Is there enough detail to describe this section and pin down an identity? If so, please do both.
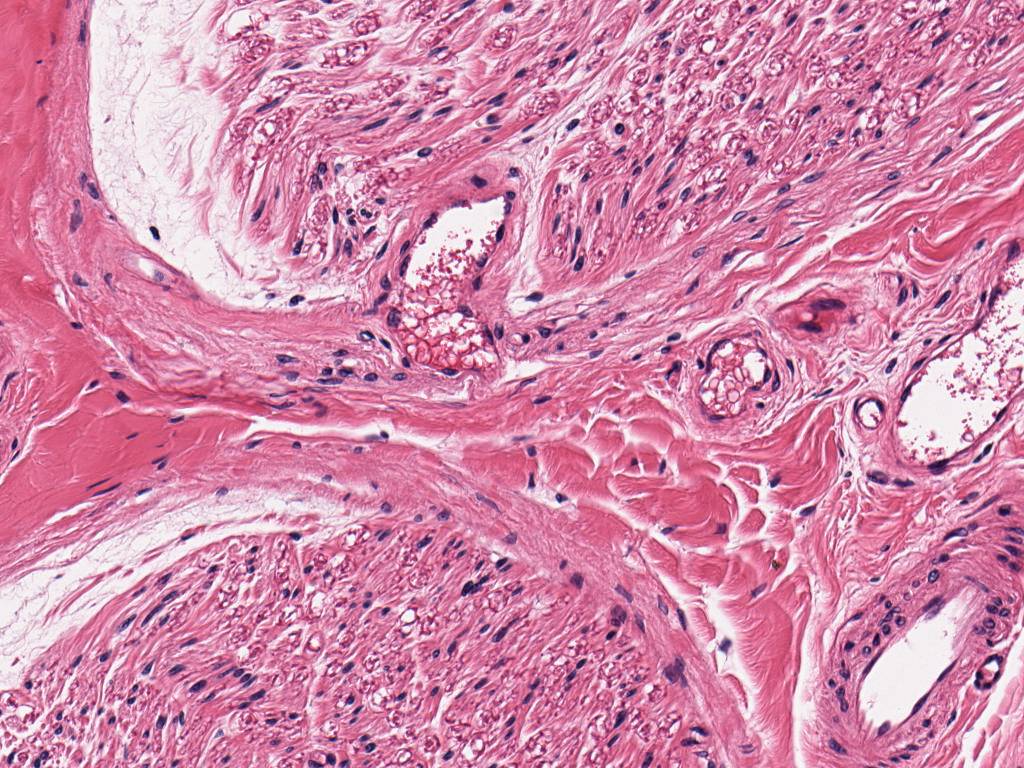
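Nerve fibre bundles at top and lower left are parted by a diagonal band of dense pink collagen. Fibres, cut mostly across or obliquely, are small pale rings around pink central dots, looking frothy. Slender dark elongated nuclei lie among them. This is tibial nerve.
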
